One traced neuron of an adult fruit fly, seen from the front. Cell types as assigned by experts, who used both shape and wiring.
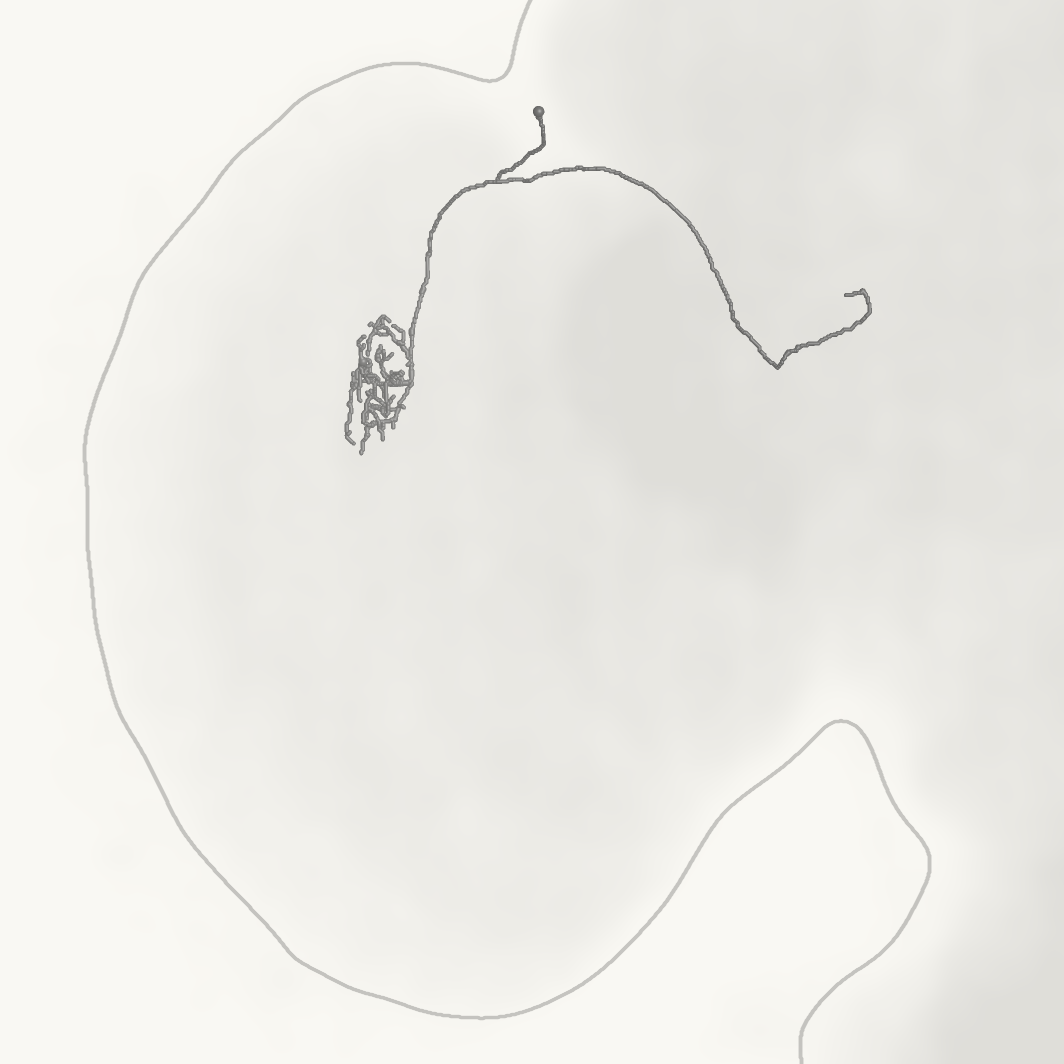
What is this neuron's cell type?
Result: LPT100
